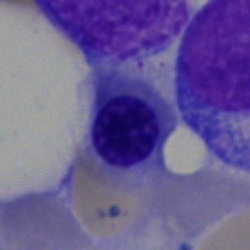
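Erythroblast, bone marrow smear. Chromatin dense, dark purple, a few slightly paler spots. Cytoplasm pale greyish-blue. A few small dark blue dots in a pale area below the nucleus. Picture slightly blurred.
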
